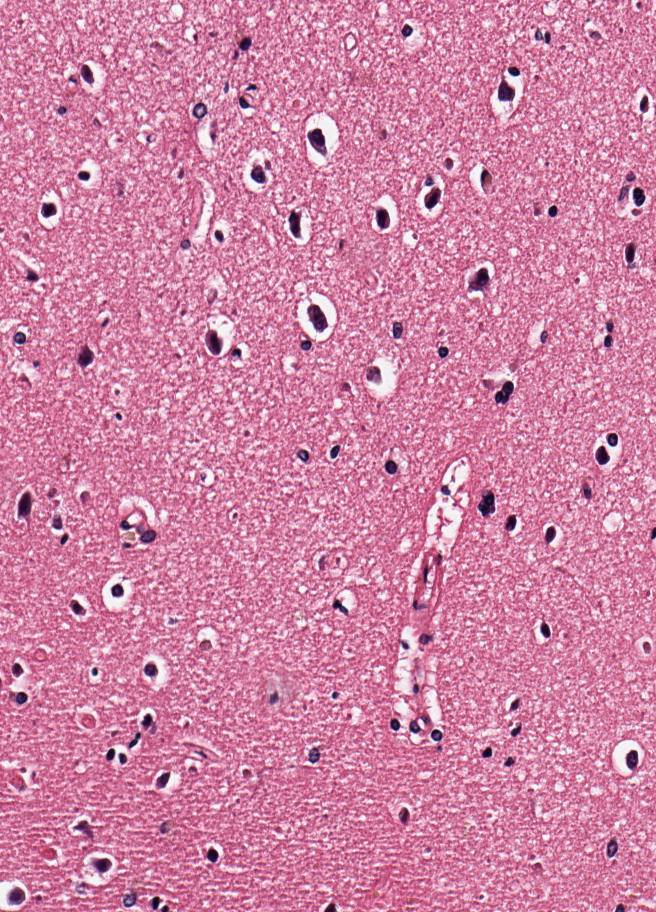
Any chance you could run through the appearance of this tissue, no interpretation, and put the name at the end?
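Matrix: pink, finely granular and fibrillary, filling the whole field; cells scattered singly; no epithelium or glands. Small cells with round dark nuclei and little visible cytoplasm, consistent with glial cells, dotted evenly among larger cells. Thin-walled vessel running roughly vertically through lower right-centre. No fat cells, no muscle or collagen bundles. Cerebral cortex.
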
